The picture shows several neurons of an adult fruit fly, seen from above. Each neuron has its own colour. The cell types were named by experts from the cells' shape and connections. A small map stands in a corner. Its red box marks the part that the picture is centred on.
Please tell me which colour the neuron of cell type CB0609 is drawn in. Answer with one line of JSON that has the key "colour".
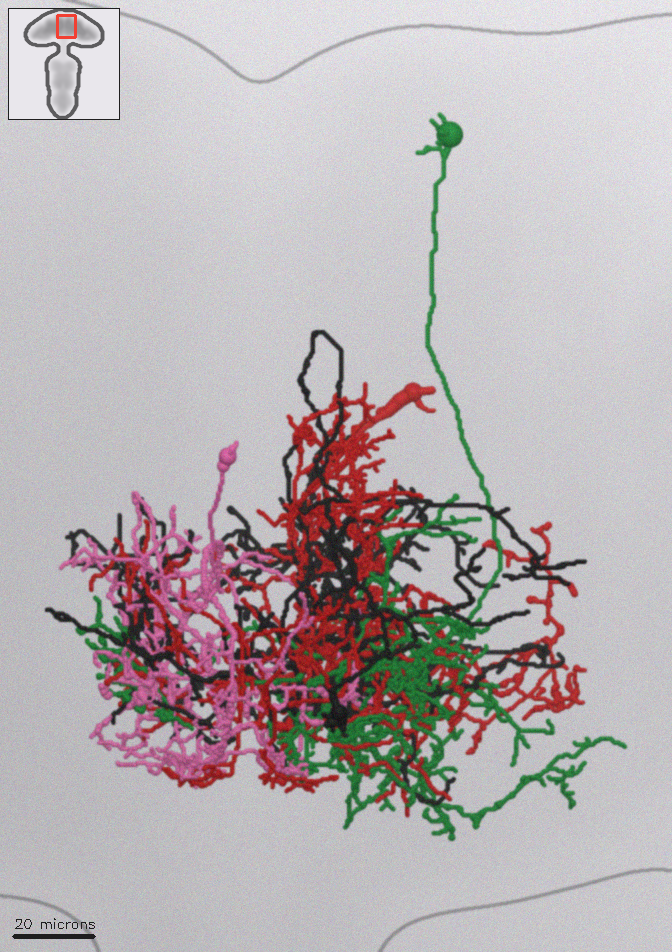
{"colour": "red"}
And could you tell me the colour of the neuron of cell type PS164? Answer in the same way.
{"colour": "black"}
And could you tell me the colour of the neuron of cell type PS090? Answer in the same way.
{"colour": "green"}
